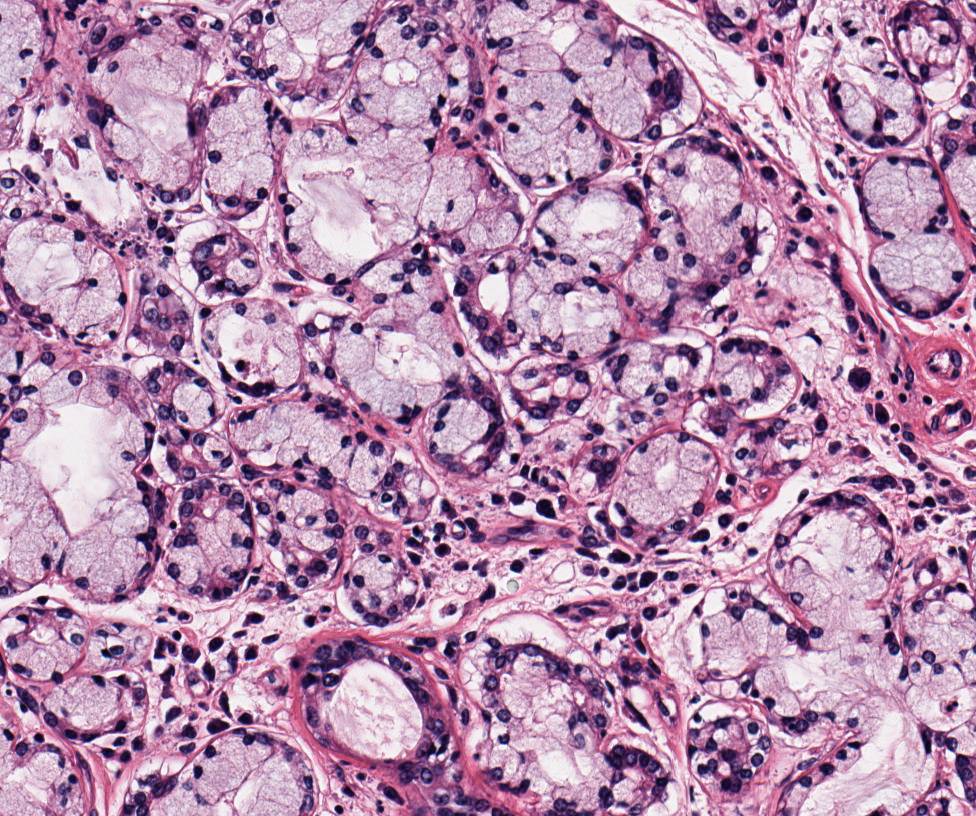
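Minor salivary gland: closely packed rounded acini, separated by thin pink fibrous septa, fill the field. The acinar cells have pale, foamy, lilac-grey cytoplasm, with small, dark nuclei flattened against the cell bases at the rim of each acinus. At the right edge, just above the middle, lies a small vessel with a pink muscular wall.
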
